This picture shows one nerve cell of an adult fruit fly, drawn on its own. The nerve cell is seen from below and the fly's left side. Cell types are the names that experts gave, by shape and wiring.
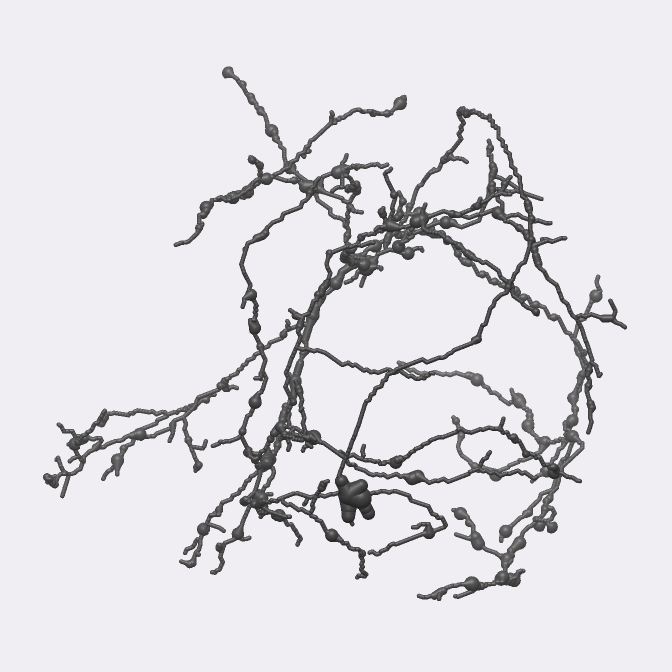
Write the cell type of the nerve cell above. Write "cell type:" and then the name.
cell type: IN04B077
